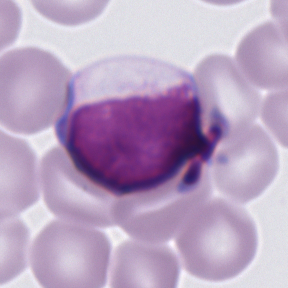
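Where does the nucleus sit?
Low, filling the lower part of the cell and leaving the upper part free.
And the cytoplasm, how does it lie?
A broad cap on one side, not an even ring; above the nucleus it is very pale, nearly colourless.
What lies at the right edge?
A small dark blue-purple fleck, pressed against it.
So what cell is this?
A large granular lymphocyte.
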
